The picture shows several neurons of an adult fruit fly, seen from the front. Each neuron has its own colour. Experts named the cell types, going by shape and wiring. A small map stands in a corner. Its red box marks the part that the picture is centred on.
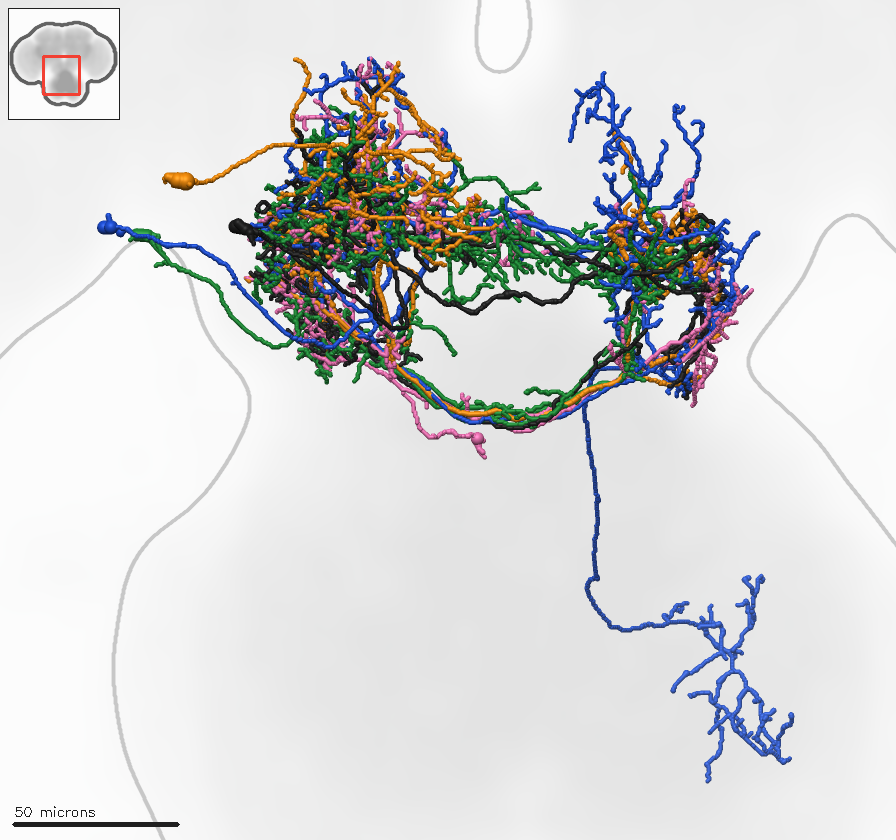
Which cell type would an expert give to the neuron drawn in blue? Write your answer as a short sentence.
The cell type is DNge077.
